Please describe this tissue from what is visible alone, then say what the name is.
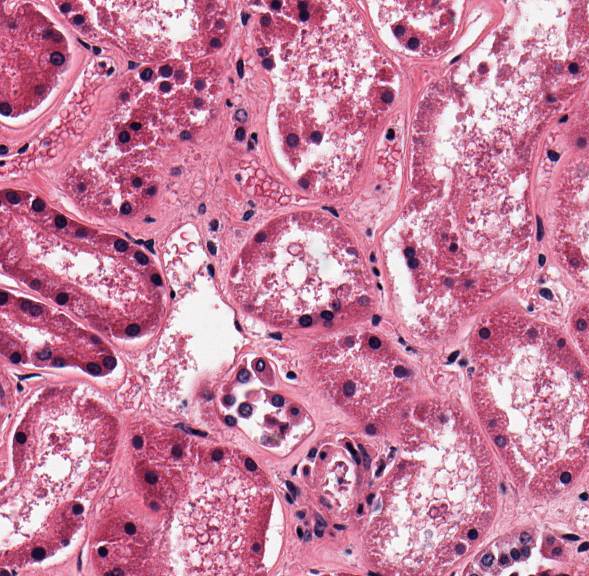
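Closely packed tubules, cut in round and elongated profiles, fill the whole field. Their cell nuclei are round, dark and widely spaced, one per cell. Scant thin pink fibrous stroma with small elongated dark nuclei separates the tubules. This is renal cortex.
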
